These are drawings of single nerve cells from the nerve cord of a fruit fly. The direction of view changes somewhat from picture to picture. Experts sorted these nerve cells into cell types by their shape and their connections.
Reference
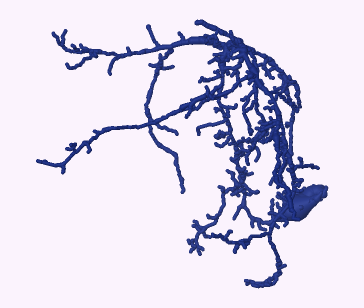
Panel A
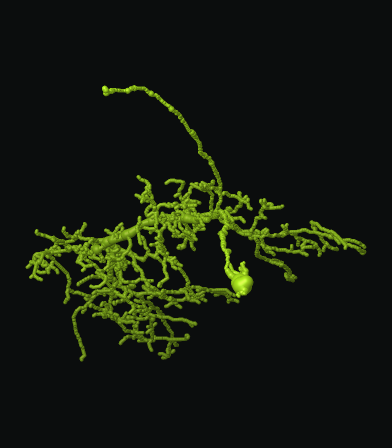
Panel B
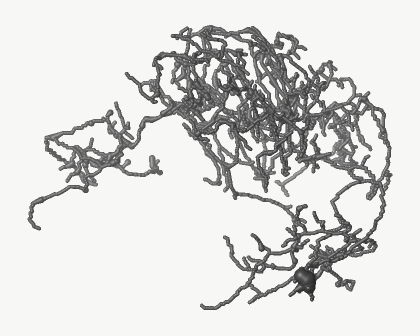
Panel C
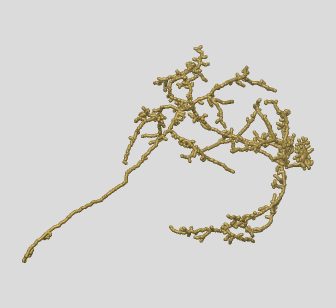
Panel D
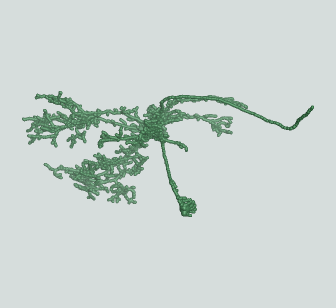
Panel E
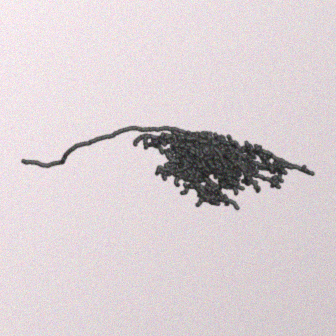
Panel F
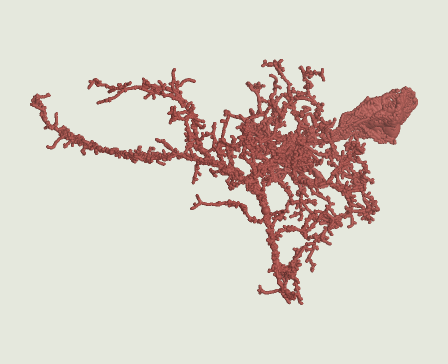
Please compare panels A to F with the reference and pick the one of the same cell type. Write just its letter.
C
